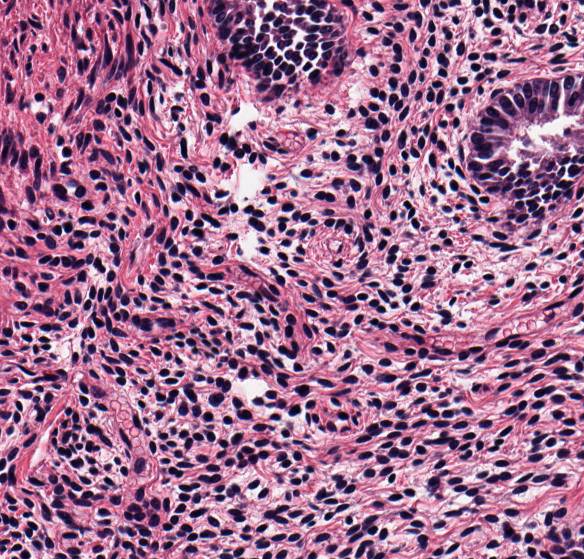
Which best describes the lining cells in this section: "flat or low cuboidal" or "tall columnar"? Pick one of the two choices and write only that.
Tall columnar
